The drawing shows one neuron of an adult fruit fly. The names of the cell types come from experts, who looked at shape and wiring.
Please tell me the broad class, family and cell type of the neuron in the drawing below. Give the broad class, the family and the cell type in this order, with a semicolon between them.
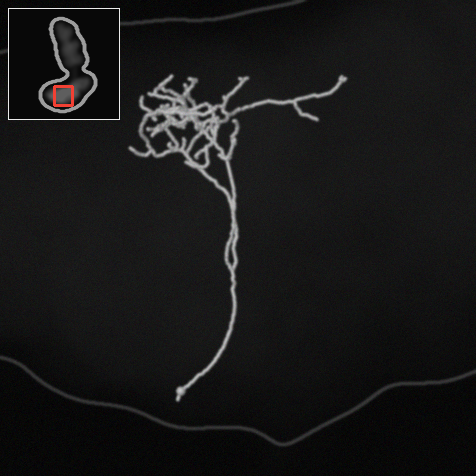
central-brain intrinsic neuron; hemilineage LALa1_posterior; CB1356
